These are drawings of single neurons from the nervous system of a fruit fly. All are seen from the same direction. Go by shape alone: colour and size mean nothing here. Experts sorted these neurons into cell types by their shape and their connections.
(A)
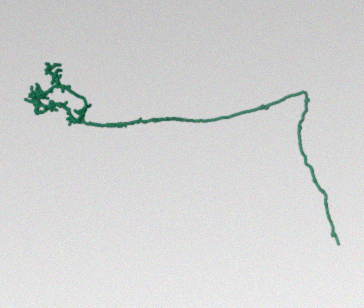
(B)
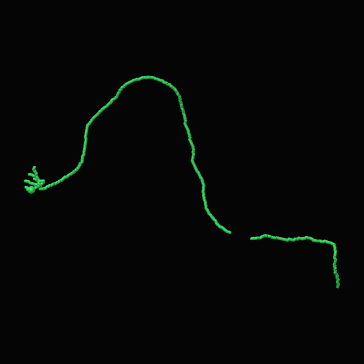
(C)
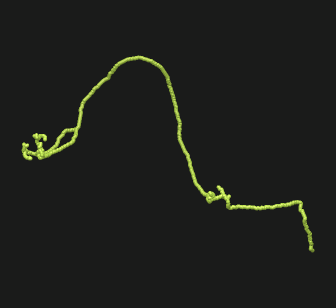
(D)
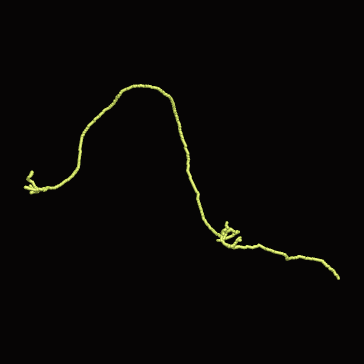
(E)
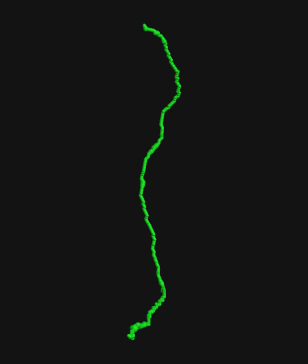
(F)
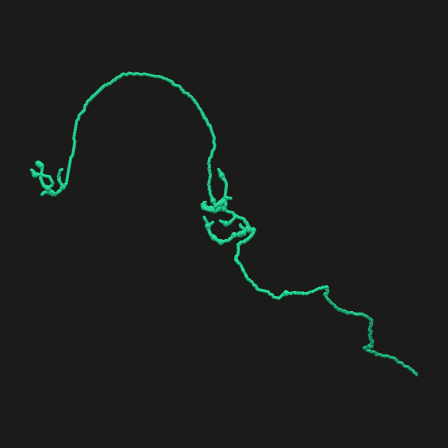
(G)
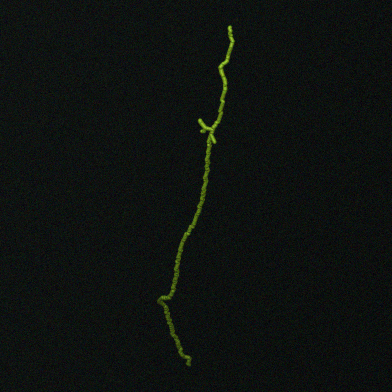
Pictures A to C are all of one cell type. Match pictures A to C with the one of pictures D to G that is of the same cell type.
D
